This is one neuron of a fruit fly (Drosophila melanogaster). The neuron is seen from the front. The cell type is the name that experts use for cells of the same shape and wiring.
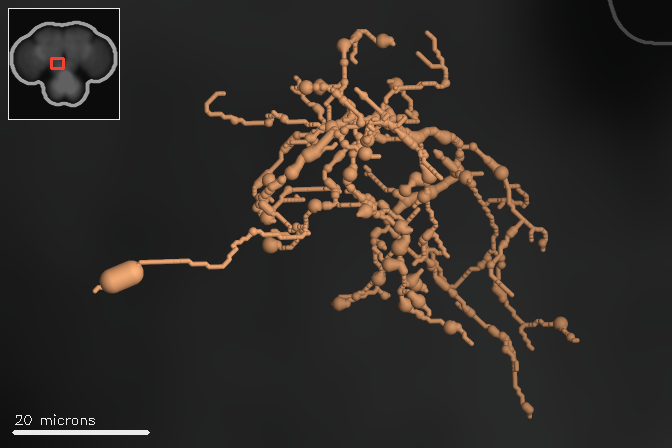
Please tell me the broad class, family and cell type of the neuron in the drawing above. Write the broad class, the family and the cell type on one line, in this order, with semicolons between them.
central-brain intrinsic neuron; hemilineage TRdl_b; GNG439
